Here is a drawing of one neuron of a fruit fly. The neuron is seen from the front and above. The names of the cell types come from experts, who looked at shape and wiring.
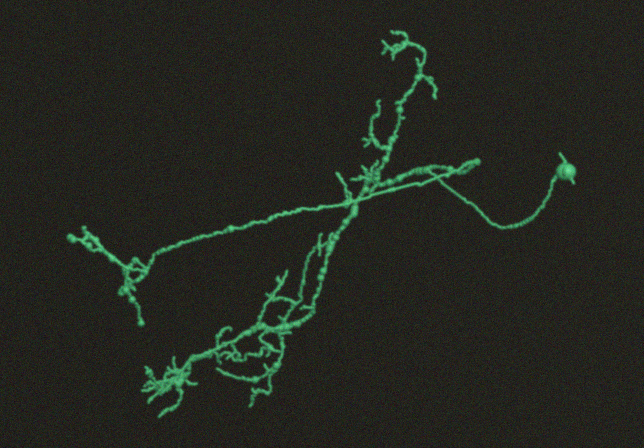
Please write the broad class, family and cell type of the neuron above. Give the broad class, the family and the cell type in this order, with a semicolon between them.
central-brain intrinsic neuron; hemilineage SLPa&l1_lateral; WED034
